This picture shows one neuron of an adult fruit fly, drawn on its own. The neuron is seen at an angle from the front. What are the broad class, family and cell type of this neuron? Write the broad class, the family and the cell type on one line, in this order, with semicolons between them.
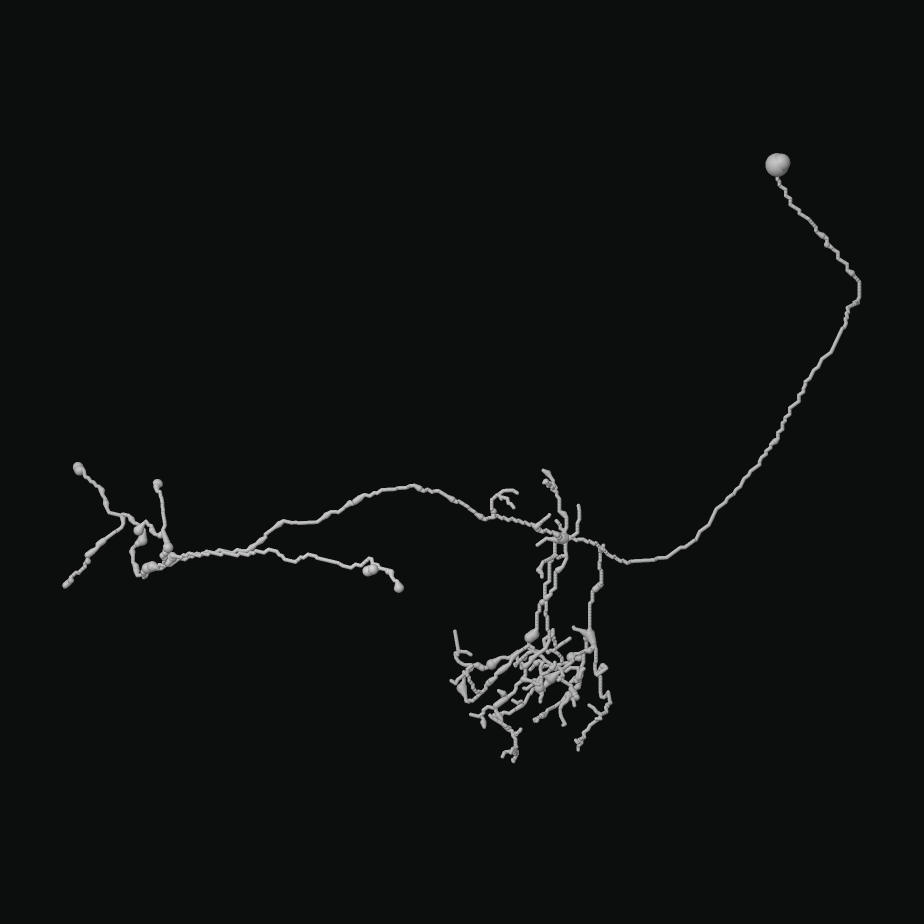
central-brain intrinsic neuron; class CX; FC1C_a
